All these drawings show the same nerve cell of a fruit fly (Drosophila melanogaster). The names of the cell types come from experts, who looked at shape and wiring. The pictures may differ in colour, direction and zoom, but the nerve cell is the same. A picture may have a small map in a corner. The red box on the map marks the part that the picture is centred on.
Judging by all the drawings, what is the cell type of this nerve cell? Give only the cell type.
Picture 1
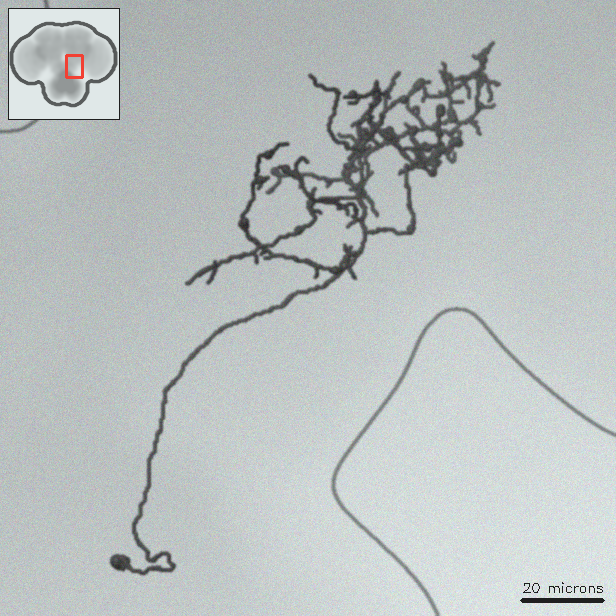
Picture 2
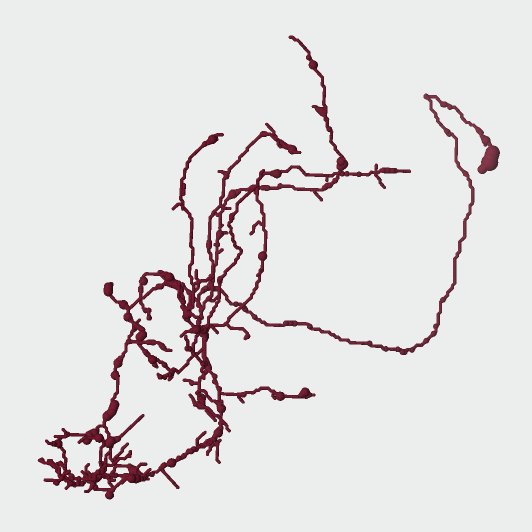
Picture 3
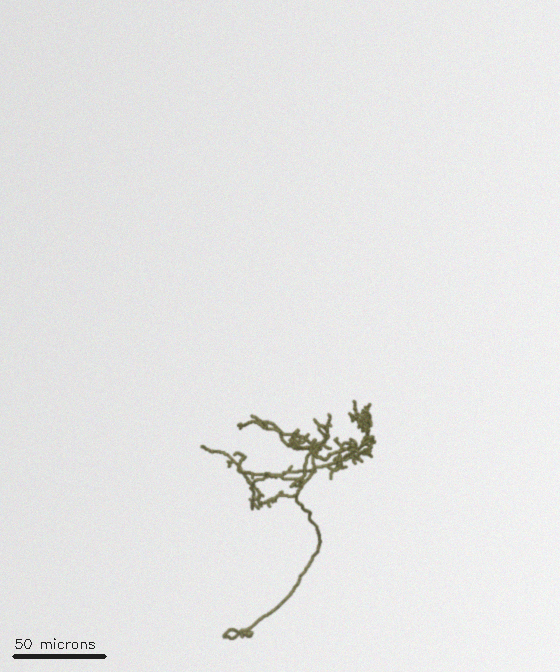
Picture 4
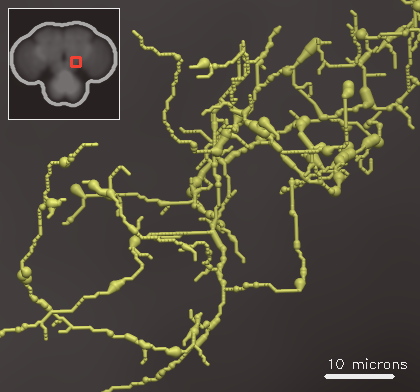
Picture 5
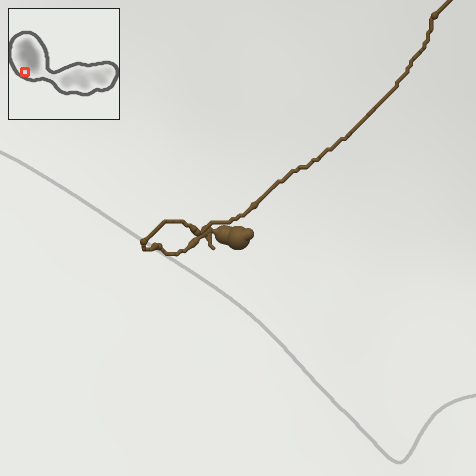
CB3738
